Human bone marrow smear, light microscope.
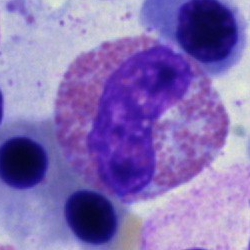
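Eosinophil, the cell in the middle of this stained marrow smear. Its outline is roughly round and smooth. Note the nucleus, a thick curved band like a C with its hollow side facing right. The chromatin is purple and clumped, patchy with darker and paler areas. Granules fill the cytoplasm all the way round the nucleus.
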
